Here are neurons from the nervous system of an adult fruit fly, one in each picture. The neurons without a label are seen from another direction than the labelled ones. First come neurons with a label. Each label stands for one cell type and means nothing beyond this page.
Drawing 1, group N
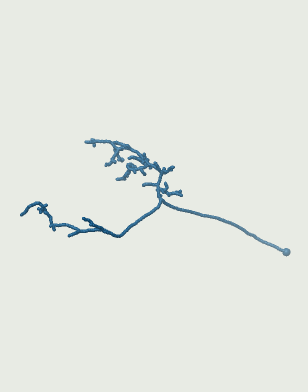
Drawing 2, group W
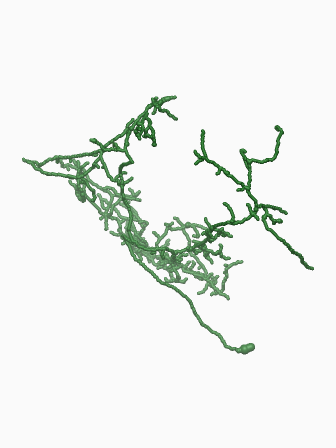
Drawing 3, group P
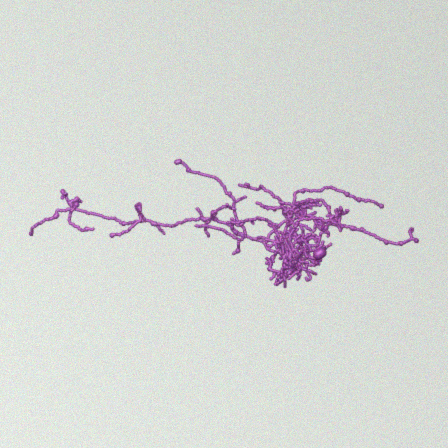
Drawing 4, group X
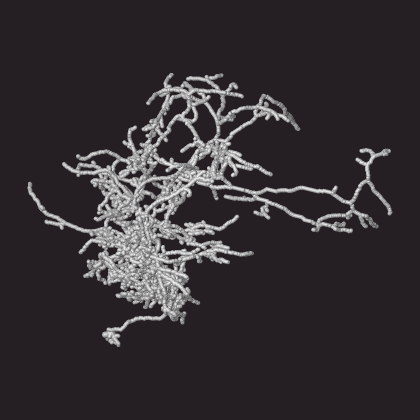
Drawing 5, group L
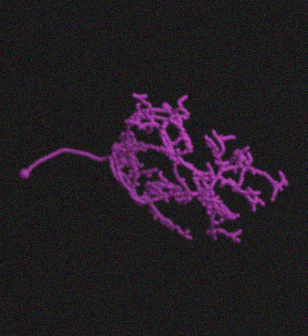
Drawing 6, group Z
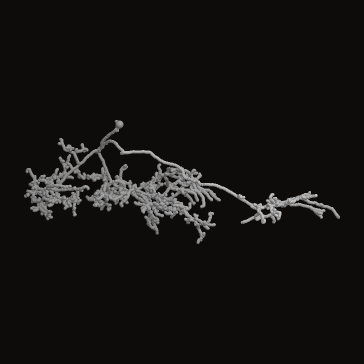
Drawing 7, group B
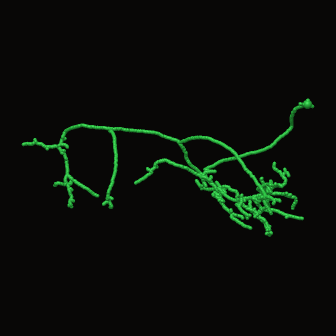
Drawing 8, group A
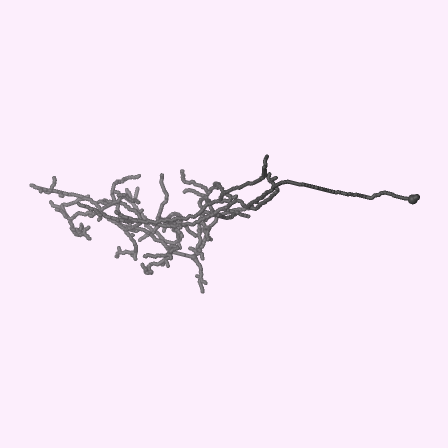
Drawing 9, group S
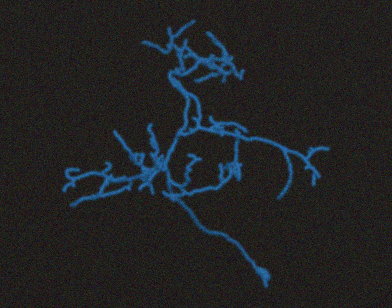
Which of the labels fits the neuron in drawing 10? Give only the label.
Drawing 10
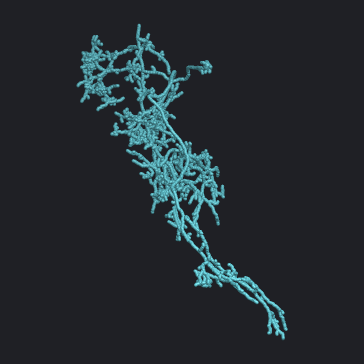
group Z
